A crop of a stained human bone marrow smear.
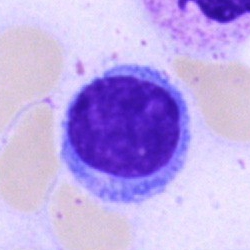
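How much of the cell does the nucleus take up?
Most of it, leaving only a narrow rim of cytoplasm, a little wider below the nucleus than above.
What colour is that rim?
Blue.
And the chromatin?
Dark purple and clumped, with paler patches between the dense areas.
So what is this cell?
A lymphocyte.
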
